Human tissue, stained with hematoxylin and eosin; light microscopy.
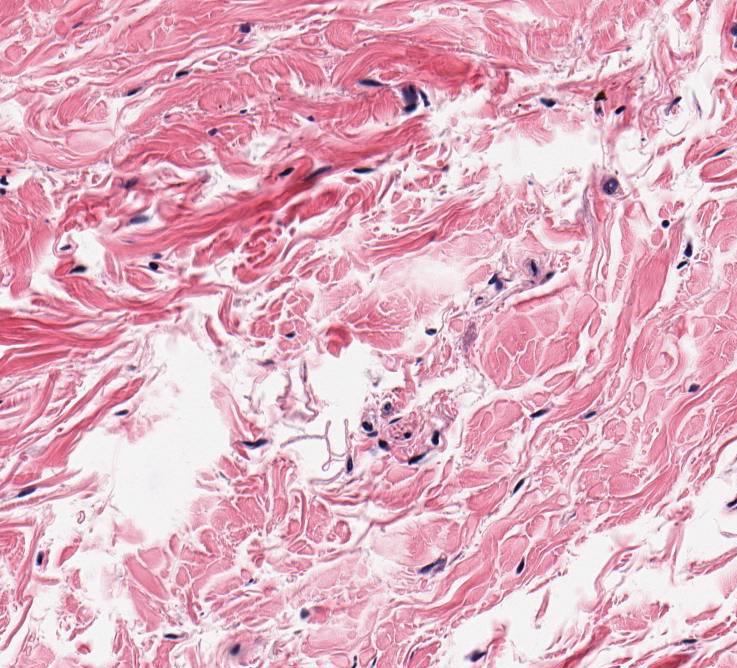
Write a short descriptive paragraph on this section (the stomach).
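Start with the colour: the collagen bundles stain a strong pink with eosin. Most nuclei are small, dark and spindle-shaped, like those of fibroblasts, with little cytoplasm to be seen. Now check what's missing: there is no epithelium anywhere, and no adipocytes in the field.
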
